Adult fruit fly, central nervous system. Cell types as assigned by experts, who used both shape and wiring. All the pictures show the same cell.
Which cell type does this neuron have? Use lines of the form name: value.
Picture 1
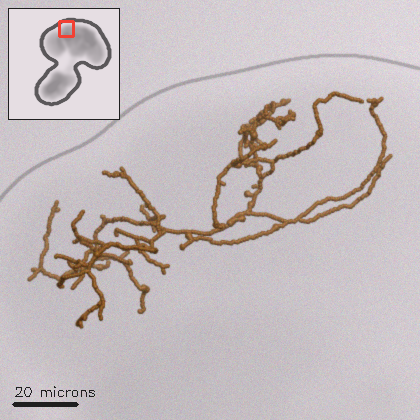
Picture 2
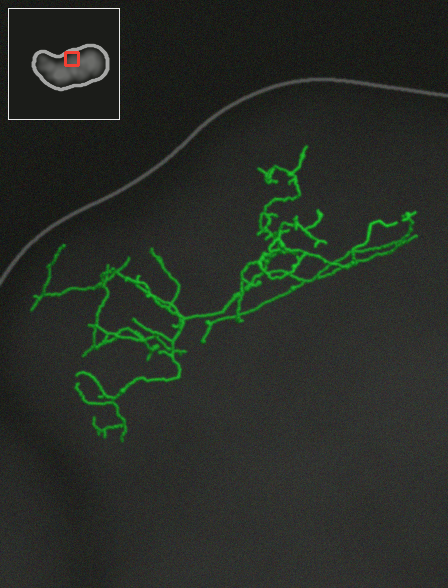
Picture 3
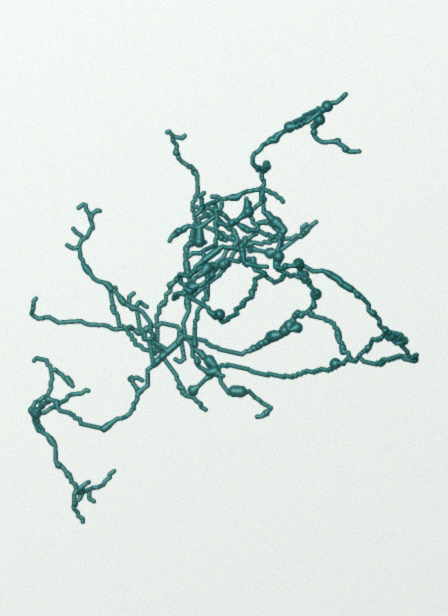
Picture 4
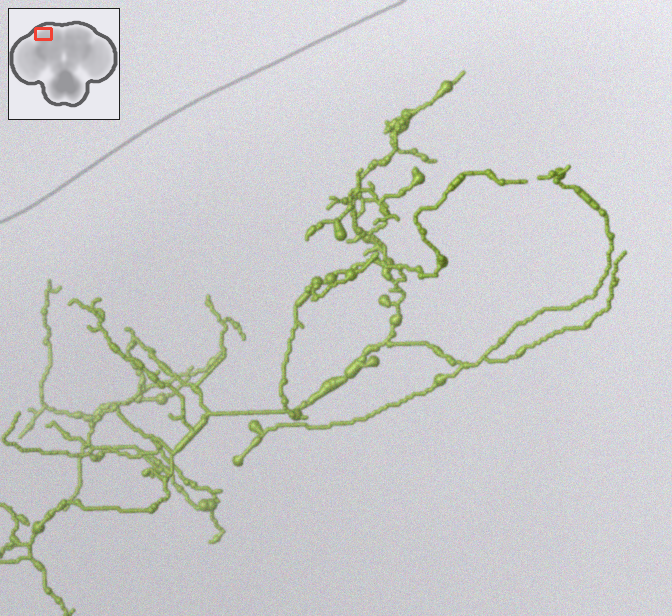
cell type: CB2892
